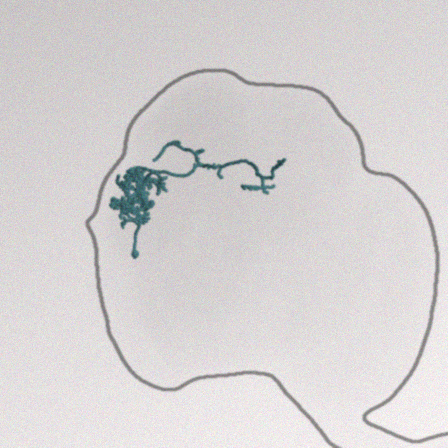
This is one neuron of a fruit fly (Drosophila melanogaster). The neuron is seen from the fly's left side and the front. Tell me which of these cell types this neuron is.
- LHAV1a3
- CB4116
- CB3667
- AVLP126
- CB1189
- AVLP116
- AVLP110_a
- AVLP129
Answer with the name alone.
AVLP129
